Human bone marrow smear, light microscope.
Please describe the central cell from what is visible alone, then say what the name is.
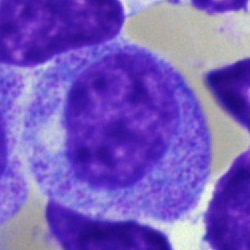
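Outline round, smooth. Nucleus toward upper part of cell; more cytoplasm below it. Cytoplasm filled with fine purple granules. Paler, less granular cytoplasm beside nucleus, left side. Cell: promyelocyte.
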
